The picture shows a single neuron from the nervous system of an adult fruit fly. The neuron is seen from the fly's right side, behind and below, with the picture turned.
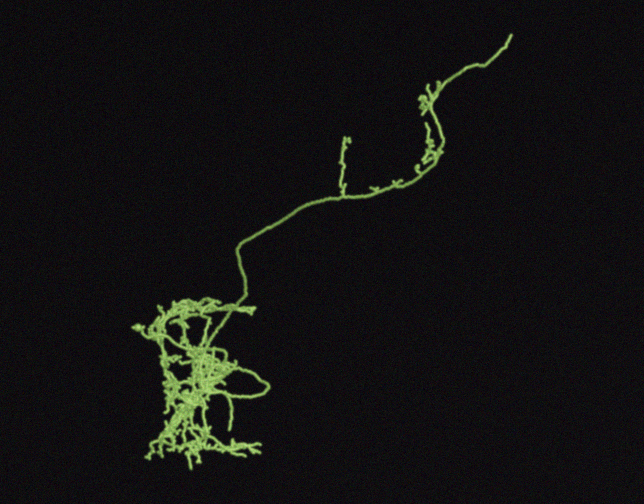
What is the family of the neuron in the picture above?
hemilineage LB5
